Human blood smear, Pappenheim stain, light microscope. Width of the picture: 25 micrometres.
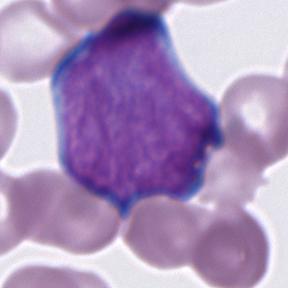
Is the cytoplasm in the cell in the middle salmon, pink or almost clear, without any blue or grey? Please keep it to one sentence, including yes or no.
No, the cytoplasm of the cell takes up a strong blue stain.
